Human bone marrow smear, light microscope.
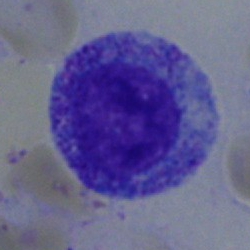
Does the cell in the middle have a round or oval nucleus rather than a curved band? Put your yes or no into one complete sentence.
Yes, the nucleus is gathered into a single compact round or oval mass.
